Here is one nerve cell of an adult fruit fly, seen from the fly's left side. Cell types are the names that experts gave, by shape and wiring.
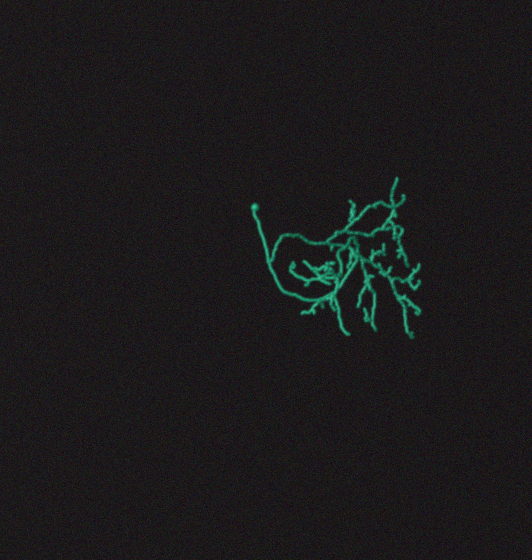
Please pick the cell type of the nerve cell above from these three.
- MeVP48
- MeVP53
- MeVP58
MeVP58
